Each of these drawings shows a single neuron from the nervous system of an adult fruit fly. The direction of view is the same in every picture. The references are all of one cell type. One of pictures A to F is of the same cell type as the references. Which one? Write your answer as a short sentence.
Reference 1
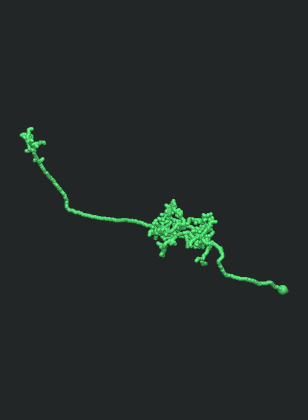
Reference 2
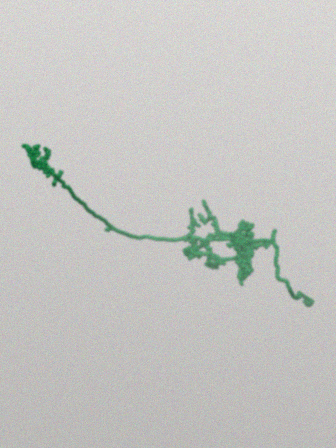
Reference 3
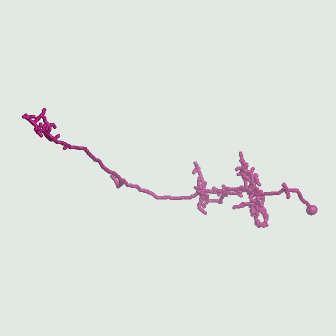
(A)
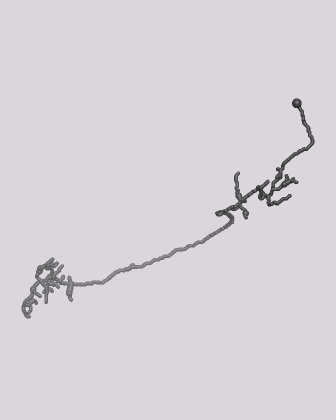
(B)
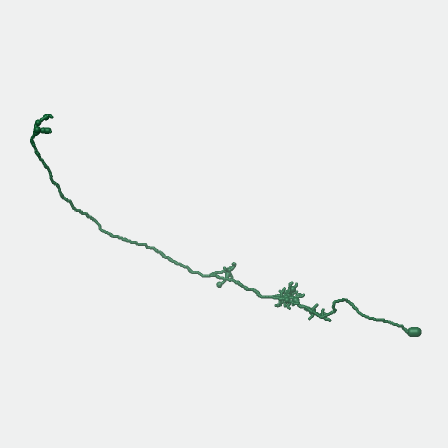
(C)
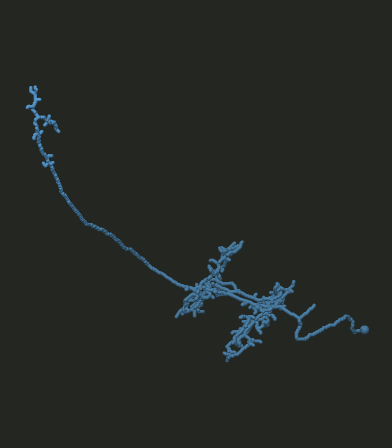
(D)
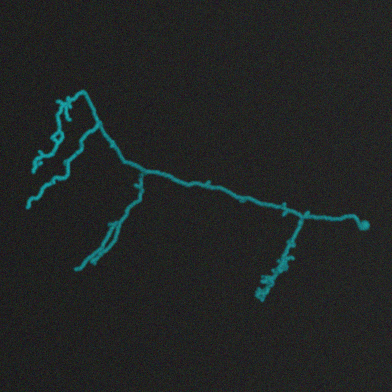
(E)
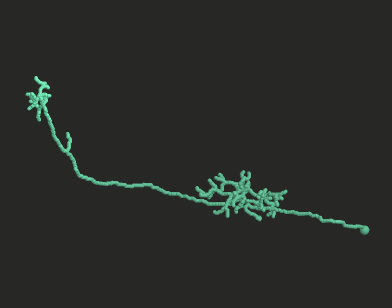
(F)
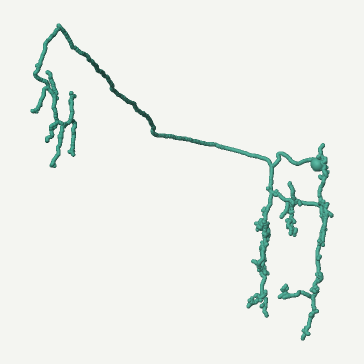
Picture C is of the same cell type.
